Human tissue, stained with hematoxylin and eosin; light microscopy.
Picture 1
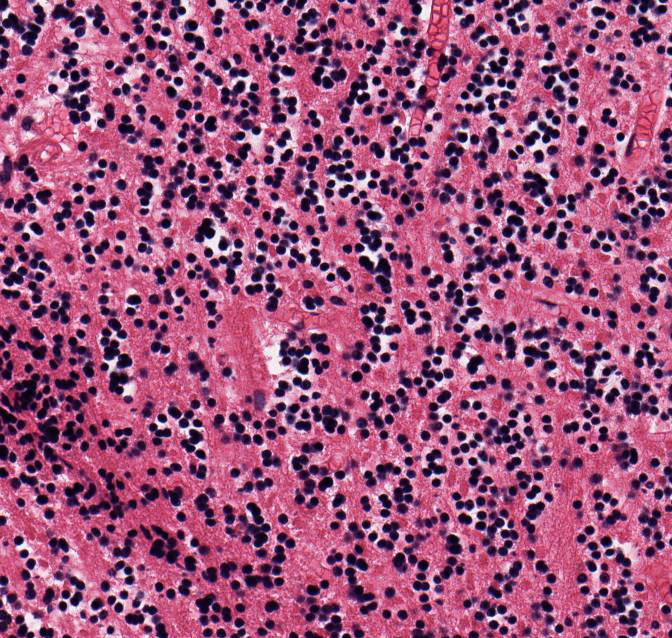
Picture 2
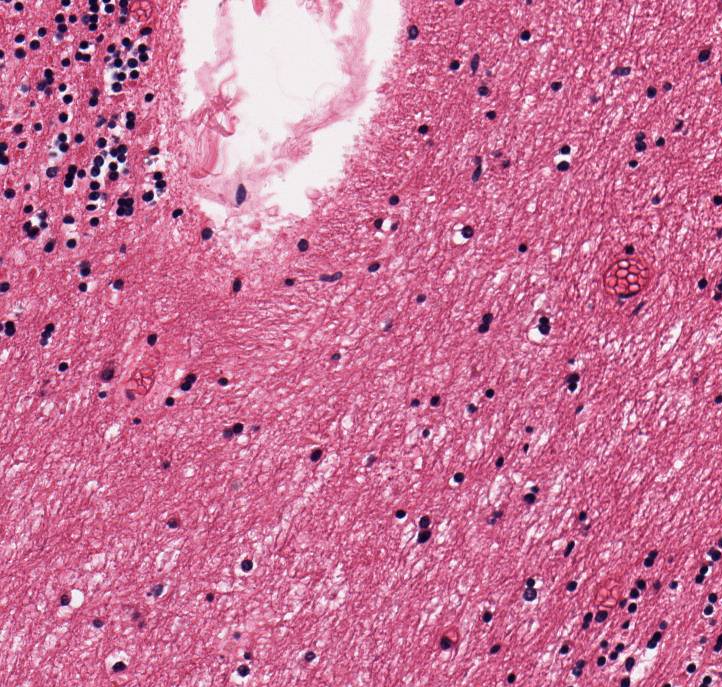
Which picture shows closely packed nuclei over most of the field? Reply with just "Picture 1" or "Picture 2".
Picture 1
